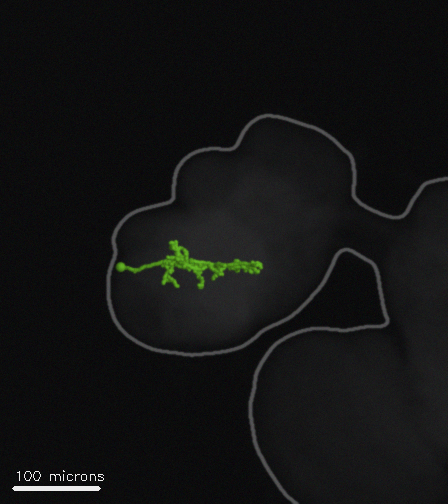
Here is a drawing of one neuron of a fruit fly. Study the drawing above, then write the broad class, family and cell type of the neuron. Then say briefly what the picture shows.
It is a nerve-cord intrinsic neuron. The family is hemilineage 21A. Its cell type is IN21A058. The cell body is on the left of the picture. By the scale bar it is about 170 microns wide in this view.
